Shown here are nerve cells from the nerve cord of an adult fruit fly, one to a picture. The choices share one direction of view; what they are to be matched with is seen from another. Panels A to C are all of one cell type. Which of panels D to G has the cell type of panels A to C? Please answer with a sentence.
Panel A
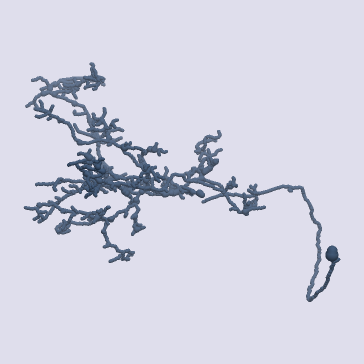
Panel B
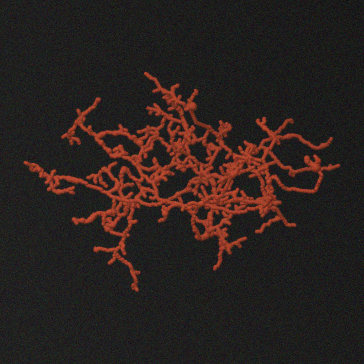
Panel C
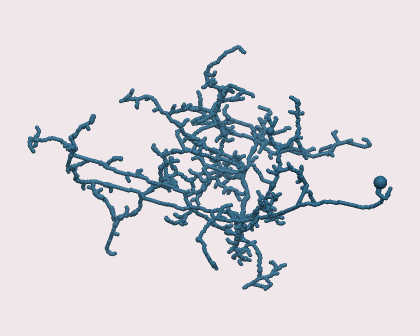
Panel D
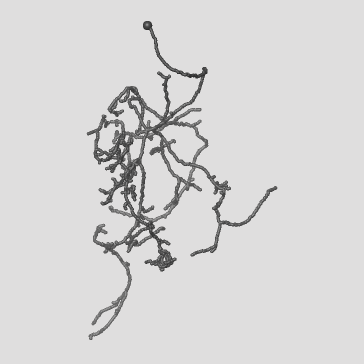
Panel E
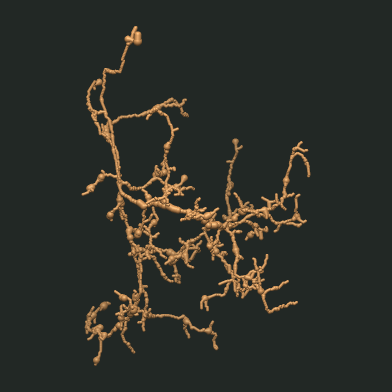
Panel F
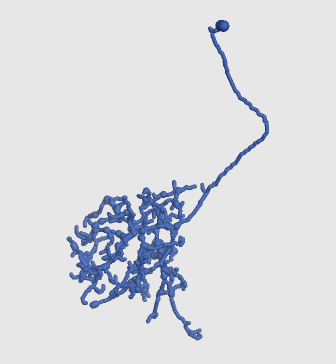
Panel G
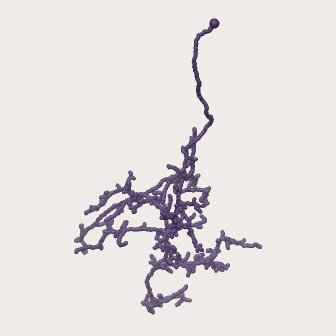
The nerve cell in panel E is of the same cell type.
